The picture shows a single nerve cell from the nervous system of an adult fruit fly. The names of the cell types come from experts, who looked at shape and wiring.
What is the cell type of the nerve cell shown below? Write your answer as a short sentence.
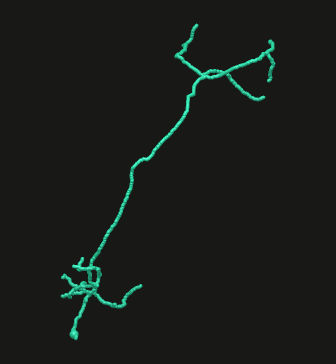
The cell type is GNG417.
